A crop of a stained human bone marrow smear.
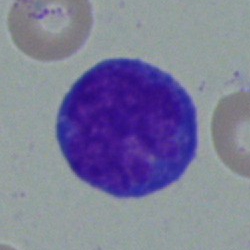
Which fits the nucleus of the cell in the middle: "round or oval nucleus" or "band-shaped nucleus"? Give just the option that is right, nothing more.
Round or oval nucleus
